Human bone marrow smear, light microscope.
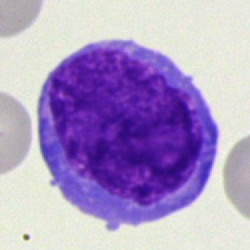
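Blast, in the middle of this bone marrow smear. Notice first that the outline is roughly round. Then look at the chromatin: it is clumped into darker and lighter purple patches. Search the cytoplasm and you will find no granules. Finally, along the lower edge of the cell, small blebs project outward.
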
